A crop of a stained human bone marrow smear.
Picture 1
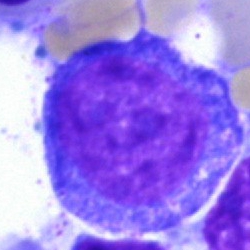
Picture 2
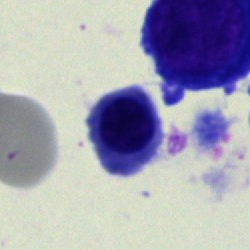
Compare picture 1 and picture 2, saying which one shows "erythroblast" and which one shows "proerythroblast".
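So, the first picture holds the proerythroblast and the second the erythroblast. Both are roughly round, though the proerythroblast is broadly round with a single small tapering projection rising from its top edge, and the erythroblast has a slightly bumpy edge. The chromatin is where they part most clearly: finely stippled with small paler spots scattered through it in the proerythroblast, dark and dense throughout the nucleus in the erythroblast.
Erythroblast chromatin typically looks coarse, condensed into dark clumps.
No nucleolus shows in the erythroblast, and its cytoplasm, which carries no visible granules, stains a deep blue. The proerythroblast also has deep blue cytoplasm, forming a moderate rim around the nucleus.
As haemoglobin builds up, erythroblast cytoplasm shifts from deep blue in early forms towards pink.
Beside the proerythroblast, another deeply stained nucleated cell lies at the lower right corner.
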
